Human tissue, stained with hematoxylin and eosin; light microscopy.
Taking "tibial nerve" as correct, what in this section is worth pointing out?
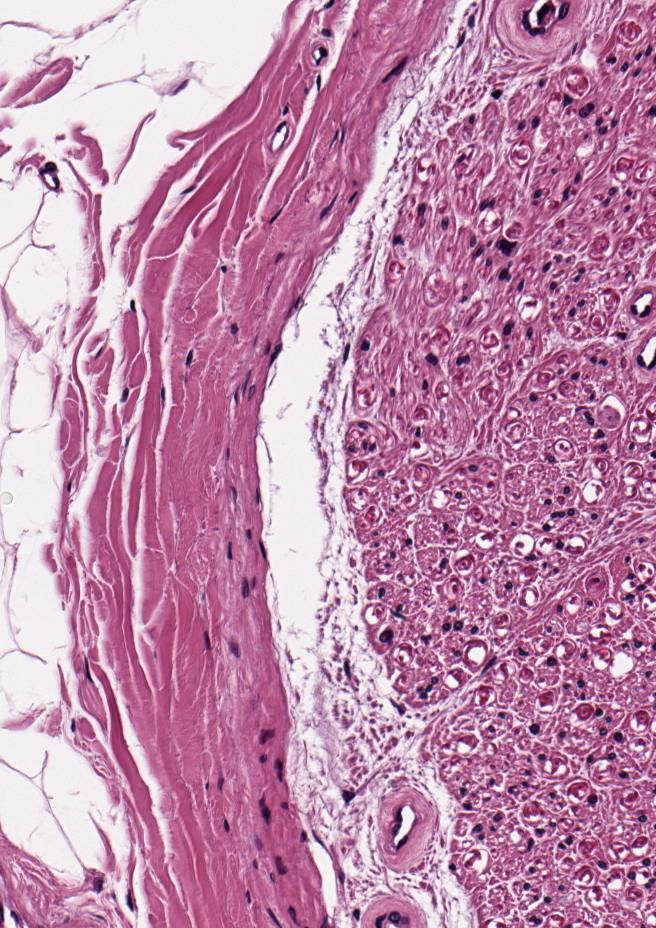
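This is the tibial nerve. What goes with it is the dense pink band of wavy fibres running top to bottom through the left-centre, with its elongated nuclei lying parallel to the fibres.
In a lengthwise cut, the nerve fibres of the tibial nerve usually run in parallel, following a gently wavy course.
Not part of that band are the adipocytes along the far left edge, which show up as clear, empty spaces with thin pink walls. Over in the right half, small dark nuclei are scattered among round profiles.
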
